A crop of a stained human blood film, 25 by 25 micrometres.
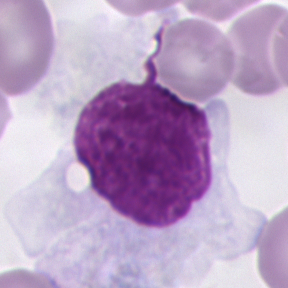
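Hairy cell, at the centre of a stained peripheral blood smear. Its outline is irregular, with broad, blunt bulges in place of a smooth round edge. The cytoplasm contains no distinct coloured granules. A single round, clear vacuole sits against the lower left edge of the nucleus. A thin, twisted thread runs upward from the top of the nucleus.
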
